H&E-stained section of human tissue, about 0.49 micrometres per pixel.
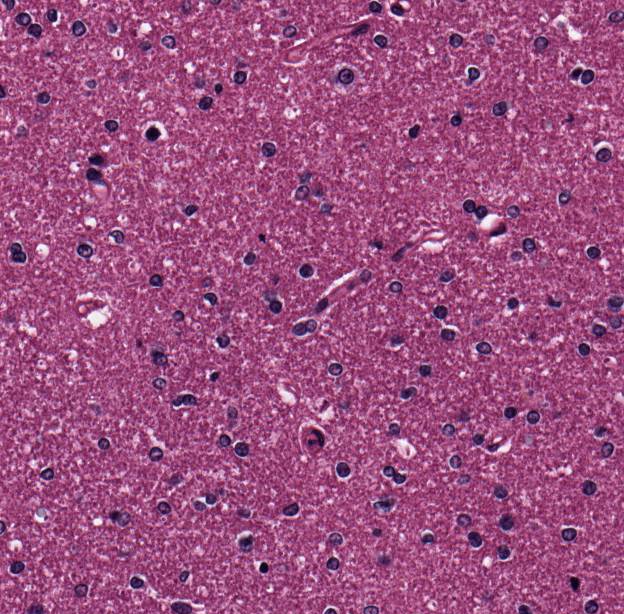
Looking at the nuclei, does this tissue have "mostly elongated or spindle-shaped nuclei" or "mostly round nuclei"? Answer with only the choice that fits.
Mostly round nuclei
